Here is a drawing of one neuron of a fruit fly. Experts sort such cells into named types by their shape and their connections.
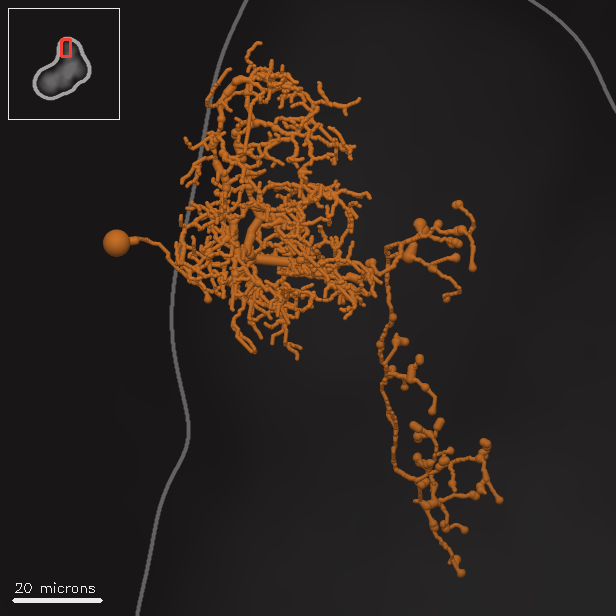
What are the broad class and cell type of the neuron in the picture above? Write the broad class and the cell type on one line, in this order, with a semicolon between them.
nerve-cord intrinsic neuron; INXXX247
